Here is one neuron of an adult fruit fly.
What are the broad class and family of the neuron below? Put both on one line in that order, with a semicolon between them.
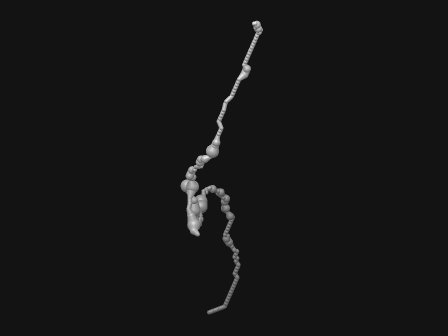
sensory neuron entering the nerve cord; class mechanosensory tactile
